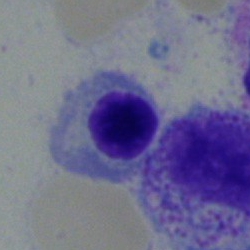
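Erythroblast, the central cell of a stained human bone marrow smear. Its chromatin is dense and stains very dark purple across the whole nucleus, with no nucleoli in view. The cytoplasm is pale greyish blue and lacks distinct granules.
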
